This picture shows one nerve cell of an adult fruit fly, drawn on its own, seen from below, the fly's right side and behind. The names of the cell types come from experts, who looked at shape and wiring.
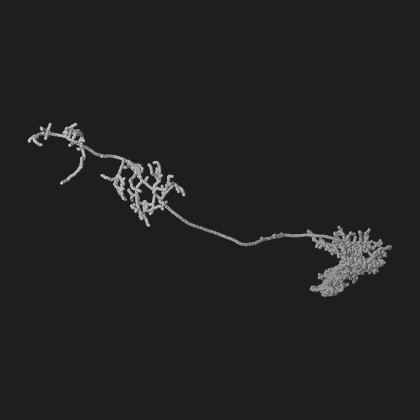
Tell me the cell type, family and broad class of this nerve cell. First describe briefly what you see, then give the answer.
As drawn here it is wider than it is tall. Its cell type is DNg37. Its family is DNg. Its broad class is descending neuron.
